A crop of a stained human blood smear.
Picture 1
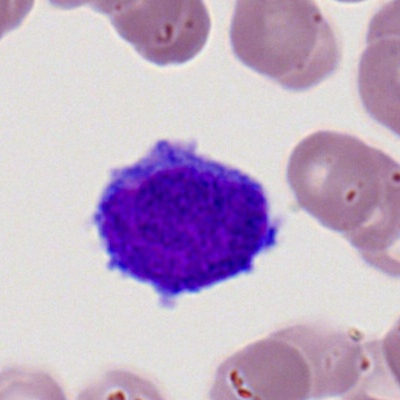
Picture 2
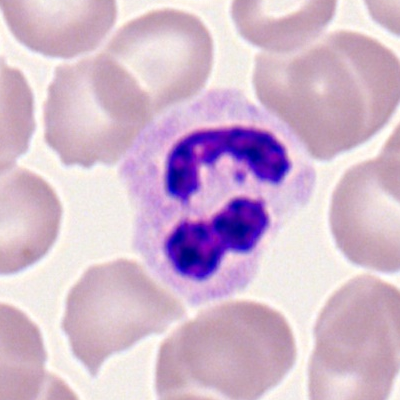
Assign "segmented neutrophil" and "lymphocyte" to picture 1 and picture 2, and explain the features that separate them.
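Picture 1: lymphocyte. Picture 2: segmented neutrophil. Nucleus: in the lymphocyte it fills most of the cell; in the segmented neutrophil it is divided into separate lobes rather than one mass, the upper lobe curved.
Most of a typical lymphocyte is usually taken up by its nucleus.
Cytoplasm: only a thin rim around the lymphocyte nucleus; plentiful and pale pinkish-lilac in the neutrophil.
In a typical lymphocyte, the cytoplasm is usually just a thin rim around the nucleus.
Granules: none distinct in the lymphocyte; fine, faint lilac granules spread through the neutrophil cytoplasm.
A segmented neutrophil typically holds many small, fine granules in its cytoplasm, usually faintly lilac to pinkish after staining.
Chromatin: dense deep purple in the lymphocyte; dark purple and coarsely clumped in the neutrophil. Outline: irregular in the lymphocyte, with short ragged projections from the surface; roughly round with a slightly irregular edge in the neutrophil.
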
